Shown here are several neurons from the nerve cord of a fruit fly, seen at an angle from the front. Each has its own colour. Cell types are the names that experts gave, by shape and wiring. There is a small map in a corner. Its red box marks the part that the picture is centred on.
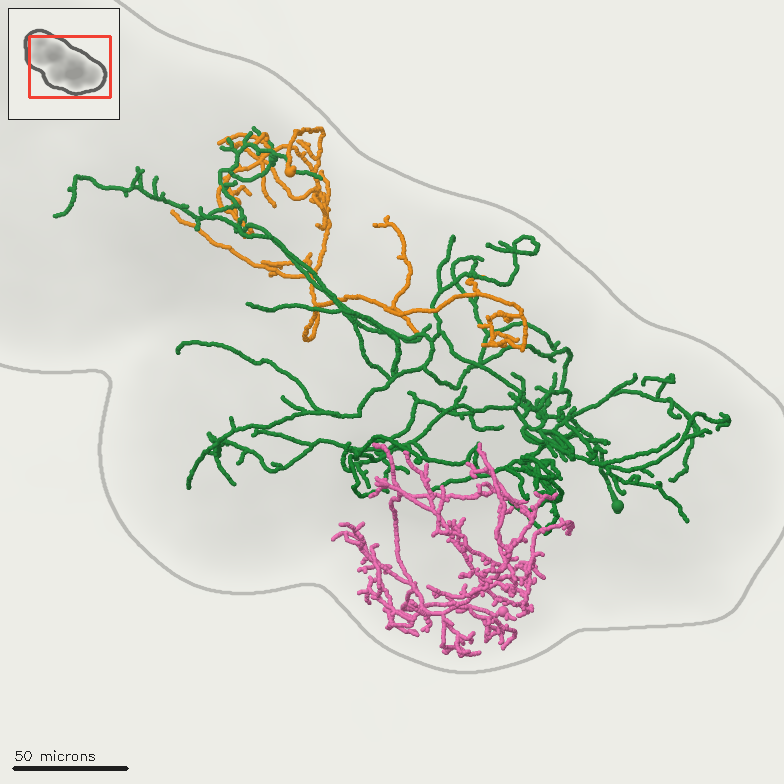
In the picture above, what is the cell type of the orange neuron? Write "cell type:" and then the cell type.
cell type: IN17A115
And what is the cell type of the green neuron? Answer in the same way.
cell type: IN12A027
